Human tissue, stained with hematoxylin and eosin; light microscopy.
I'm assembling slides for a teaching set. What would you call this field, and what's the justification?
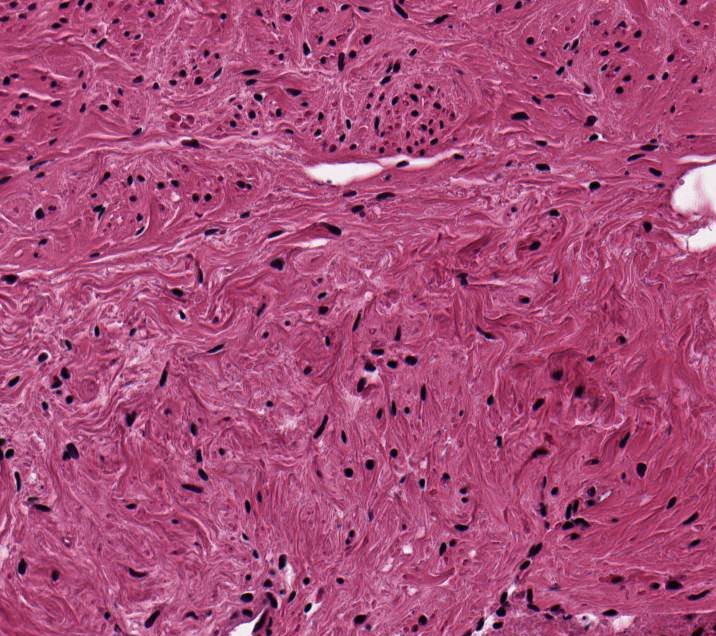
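In answer: dense connective tissue, taking up the whole field as dense, pink-staining fibrous tissue. Its fibres are wavy and run in interlacing bundles in many directions.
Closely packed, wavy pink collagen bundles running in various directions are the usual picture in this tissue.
The nuclei are small and dark, mostly oval to spindle-shaped.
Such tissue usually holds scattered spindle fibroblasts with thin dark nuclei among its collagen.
No epithelium is present anywhere in the field.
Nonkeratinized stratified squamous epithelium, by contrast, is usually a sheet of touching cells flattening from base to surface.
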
